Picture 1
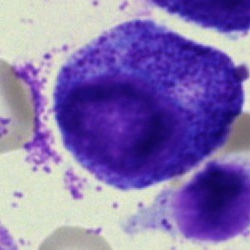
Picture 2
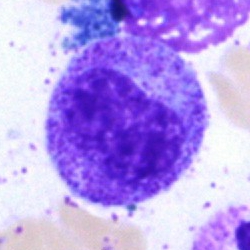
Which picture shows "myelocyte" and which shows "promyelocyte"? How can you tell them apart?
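Picture 1 is the promyelocyte, and picture 2 is the myelocyte. Starting with the outlines: the promyelocyte is broadly rounded with a few blunt corners, while the myelocyte is round and smooth. In the promyelocyte the nucleus stains deep purple, though granules lying over it hide part of its detail. The myelocyte's nucleus, by comparison, fills most of the cell and sits toward the lower left, and its chromatin is patchy, with darker clumps separated by lighter spaces. The promyelocyte has abundant cytoplasm spread over a wide area above and to the right of the nucleus, with a bluish tint showing between the granules.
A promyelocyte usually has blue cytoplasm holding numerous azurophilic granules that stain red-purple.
In the myelocyte there is a paler rim of cytoplasm, widest at the upper right, and no vacuoles are seen in it.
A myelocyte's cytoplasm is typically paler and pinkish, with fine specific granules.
One more thing in picture 1: loose purple granules like those inside the cell lie scattered just outside its left edge.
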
